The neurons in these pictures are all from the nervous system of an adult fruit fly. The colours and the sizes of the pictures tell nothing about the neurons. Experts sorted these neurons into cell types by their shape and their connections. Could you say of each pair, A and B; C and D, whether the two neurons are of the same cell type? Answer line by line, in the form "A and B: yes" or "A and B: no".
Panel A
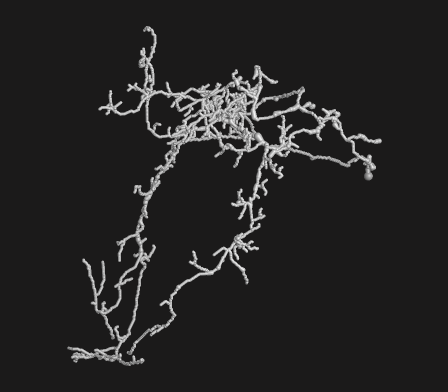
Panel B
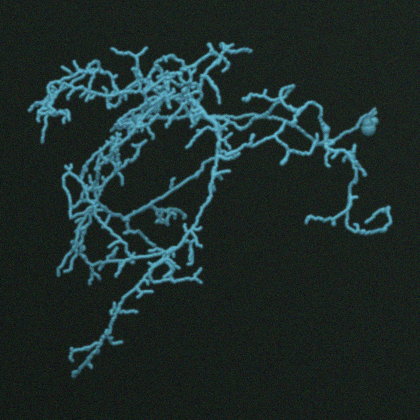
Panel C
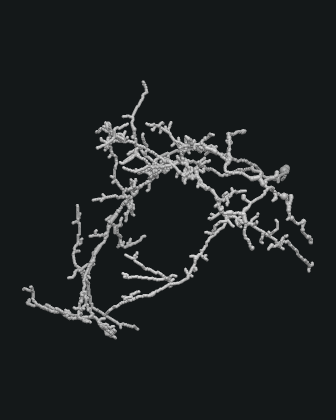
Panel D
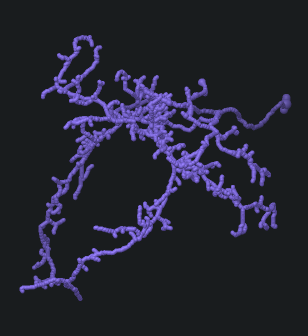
A and B: no
C and D: yes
